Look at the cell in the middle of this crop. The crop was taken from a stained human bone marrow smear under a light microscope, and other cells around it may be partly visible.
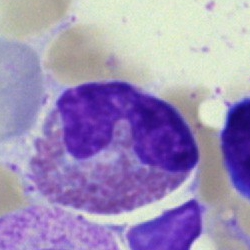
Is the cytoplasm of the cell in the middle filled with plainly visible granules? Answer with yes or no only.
Yes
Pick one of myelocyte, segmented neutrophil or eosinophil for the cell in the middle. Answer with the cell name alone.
eosinophil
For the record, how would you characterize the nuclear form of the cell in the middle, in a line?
In this cell the nucleus is a solitary compact mass, round, oval or kidney-shaped.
